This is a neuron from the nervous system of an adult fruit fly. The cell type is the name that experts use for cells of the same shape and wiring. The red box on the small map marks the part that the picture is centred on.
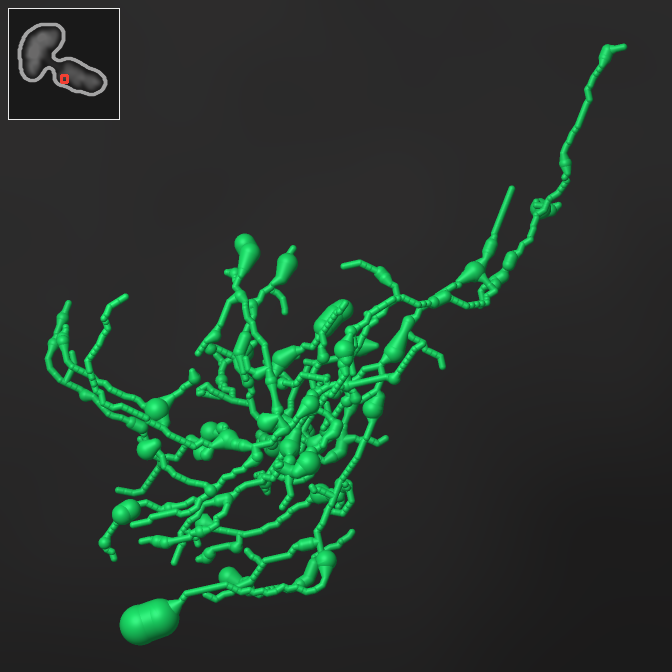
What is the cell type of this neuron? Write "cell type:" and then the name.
cell type: IN01B086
